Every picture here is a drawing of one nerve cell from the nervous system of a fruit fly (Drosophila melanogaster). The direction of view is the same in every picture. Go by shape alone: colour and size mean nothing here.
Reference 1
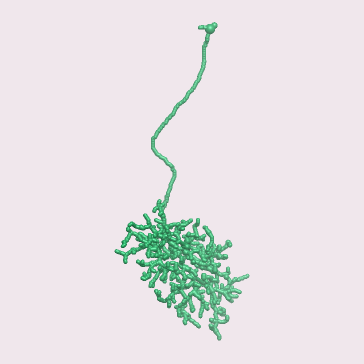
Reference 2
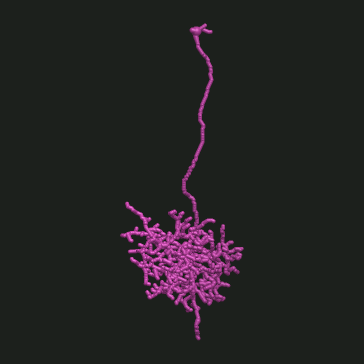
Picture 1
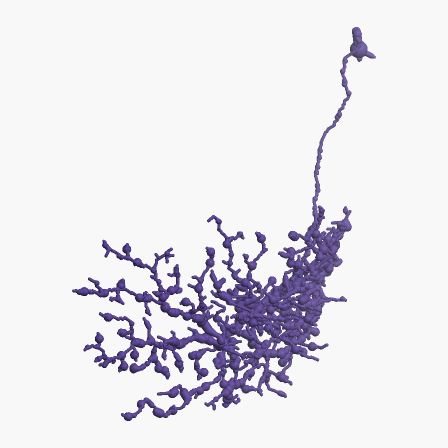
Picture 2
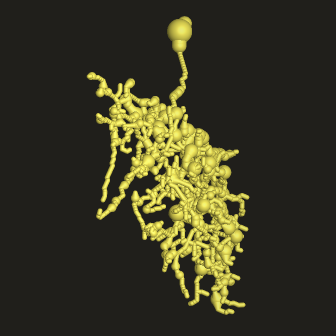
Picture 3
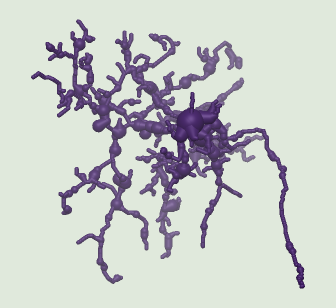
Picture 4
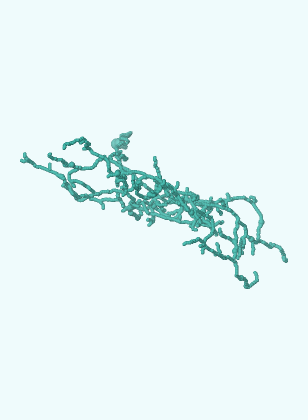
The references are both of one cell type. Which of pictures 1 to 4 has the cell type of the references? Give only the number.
2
